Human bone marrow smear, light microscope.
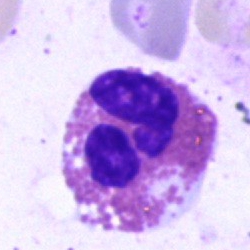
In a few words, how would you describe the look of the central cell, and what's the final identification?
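First, chromatin: dark purple and dense. Second, cytoplasm: it takes up much of the cell, widest along the lower and right sides, and is packed with coarse pinkish-purple granules. Third, a few small clear spaces lie among the granules near the lower-left edge. The cell is an eosinophil.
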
